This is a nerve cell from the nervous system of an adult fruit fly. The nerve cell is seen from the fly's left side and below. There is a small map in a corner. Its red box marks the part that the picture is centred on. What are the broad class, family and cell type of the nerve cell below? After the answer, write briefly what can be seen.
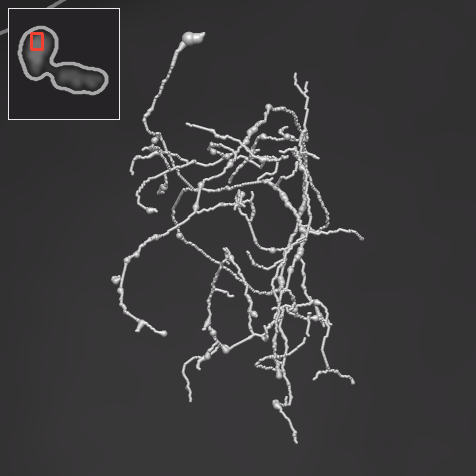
Its broad class is central-brain intrinsic neuron. Its family is hemilineage VLPl&d1_dorsal. Its cell type is CB3287b. The cell body can be seen at the top of the picture. Dozens of branch ends can be seen.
